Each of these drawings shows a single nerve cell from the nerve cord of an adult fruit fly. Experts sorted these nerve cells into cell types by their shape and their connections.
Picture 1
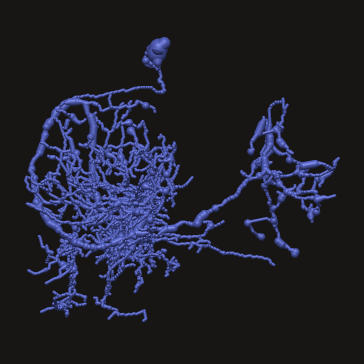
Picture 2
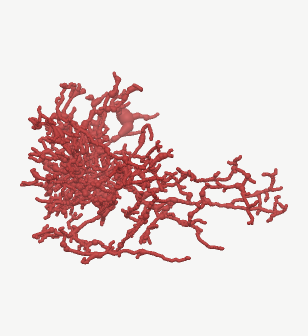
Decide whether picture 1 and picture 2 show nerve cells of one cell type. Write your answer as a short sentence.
They are of the same cell type.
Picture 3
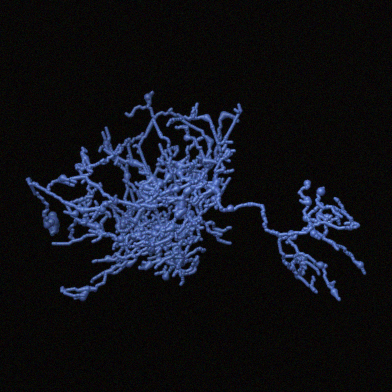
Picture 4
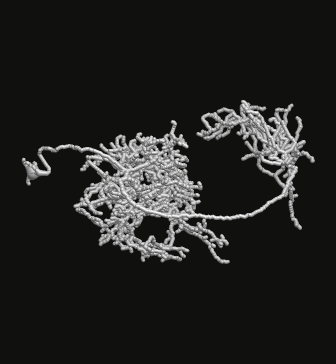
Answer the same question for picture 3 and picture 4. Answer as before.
They are of the same cell type.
